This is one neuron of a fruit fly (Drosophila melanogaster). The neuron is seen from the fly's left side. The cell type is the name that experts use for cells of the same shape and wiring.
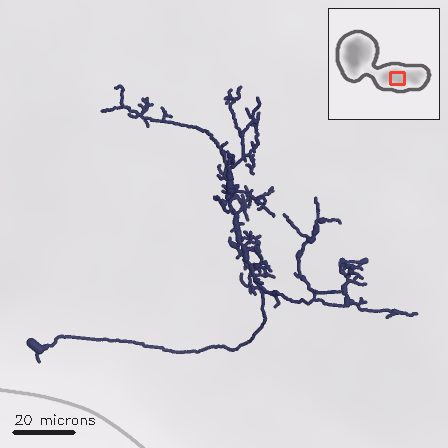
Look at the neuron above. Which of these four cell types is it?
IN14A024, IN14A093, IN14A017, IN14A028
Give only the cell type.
IN14A093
